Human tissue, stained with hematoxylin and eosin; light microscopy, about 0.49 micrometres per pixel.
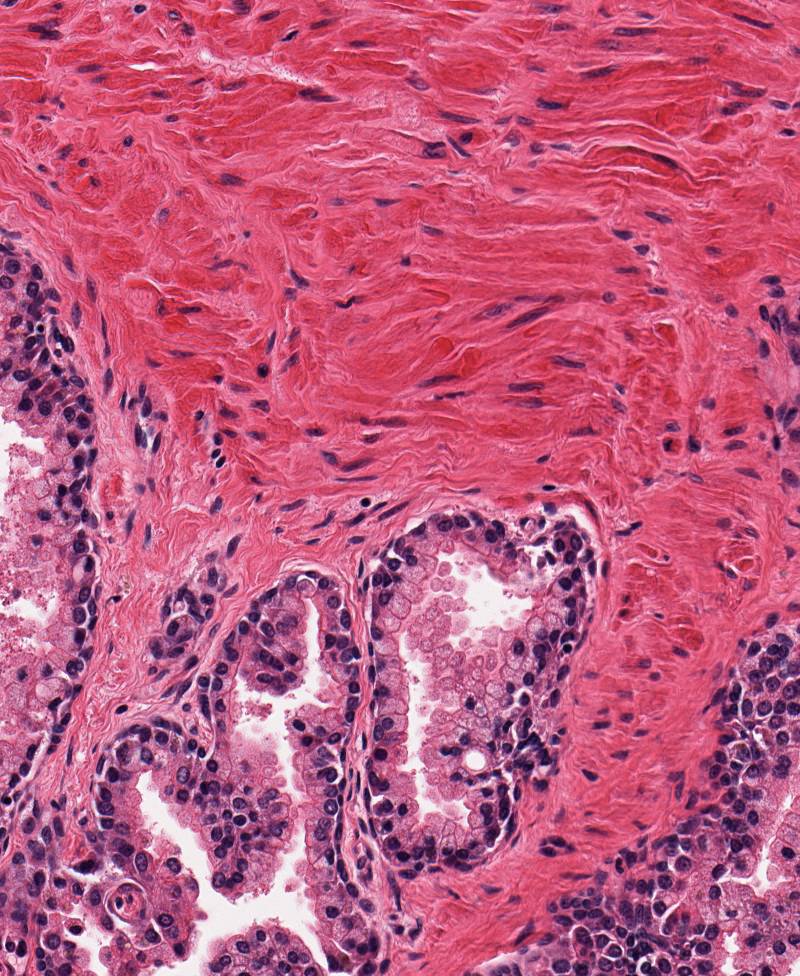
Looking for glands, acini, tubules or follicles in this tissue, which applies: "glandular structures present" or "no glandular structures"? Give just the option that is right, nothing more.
Glandular structures present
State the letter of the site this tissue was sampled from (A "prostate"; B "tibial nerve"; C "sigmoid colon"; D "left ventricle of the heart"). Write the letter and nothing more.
A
